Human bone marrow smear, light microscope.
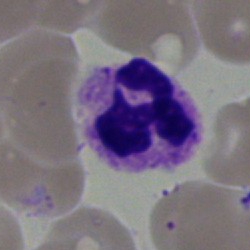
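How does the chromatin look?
It is dense, dark purple and clumped.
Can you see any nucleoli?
No, none are visible.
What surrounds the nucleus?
A moderate rim of pale lilac cytoplasm holding fine lilac granules.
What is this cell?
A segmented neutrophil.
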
